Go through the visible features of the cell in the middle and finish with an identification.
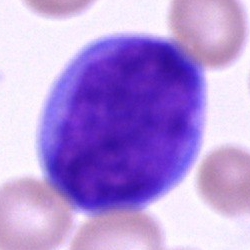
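Visible cytoplasm is limited to a thin rim, widest on the left side. This rim is deep blue and contains neither granules nor vacuoles. The cell is a blast.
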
